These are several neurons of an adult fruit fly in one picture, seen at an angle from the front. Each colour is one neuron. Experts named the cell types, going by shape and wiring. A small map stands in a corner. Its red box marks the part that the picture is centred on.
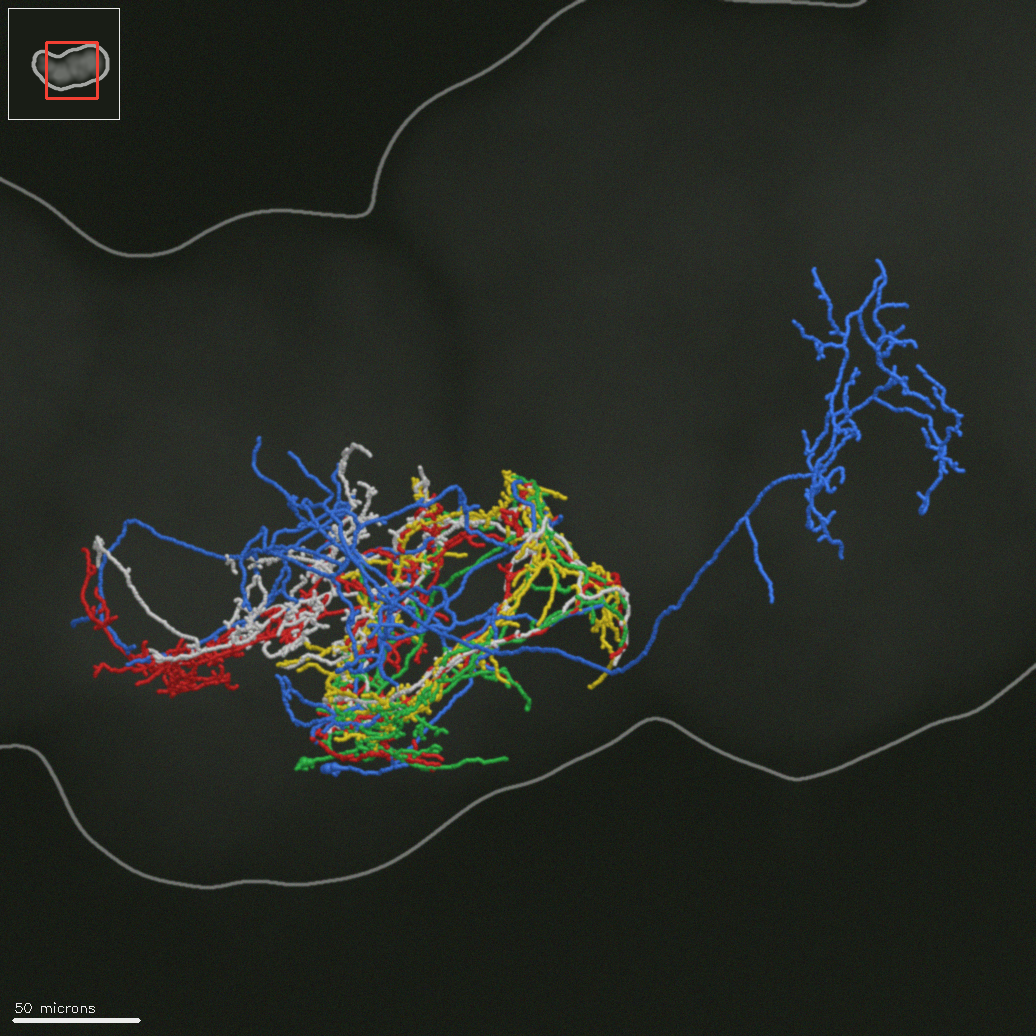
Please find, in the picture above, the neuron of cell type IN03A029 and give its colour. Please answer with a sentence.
The colour is red.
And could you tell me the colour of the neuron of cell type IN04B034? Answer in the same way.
The colour is green.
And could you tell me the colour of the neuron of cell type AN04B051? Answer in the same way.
The colour is blue.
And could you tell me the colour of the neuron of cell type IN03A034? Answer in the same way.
The colour is white.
